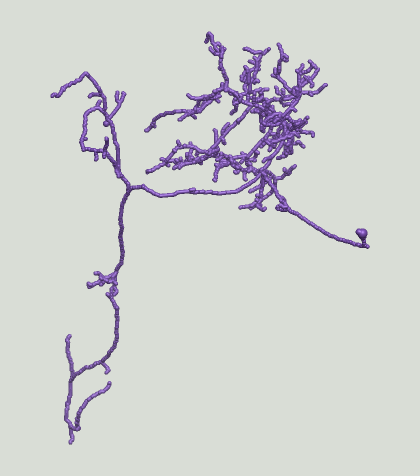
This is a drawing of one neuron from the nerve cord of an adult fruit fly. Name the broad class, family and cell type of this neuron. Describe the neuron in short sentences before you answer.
Dozens of branch ends can be seen. As drawn here it is taller than it is wide. It is a nerve-cord intrinsic neuron. Its family is hemilineage 07B. It is of cell type IN07B047.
